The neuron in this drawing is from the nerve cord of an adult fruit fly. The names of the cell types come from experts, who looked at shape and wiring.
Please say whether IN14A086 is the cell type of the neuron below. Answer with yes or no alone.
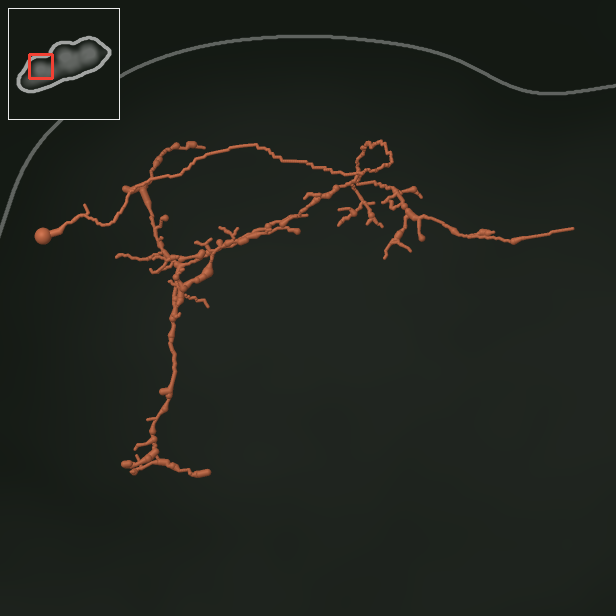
yes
